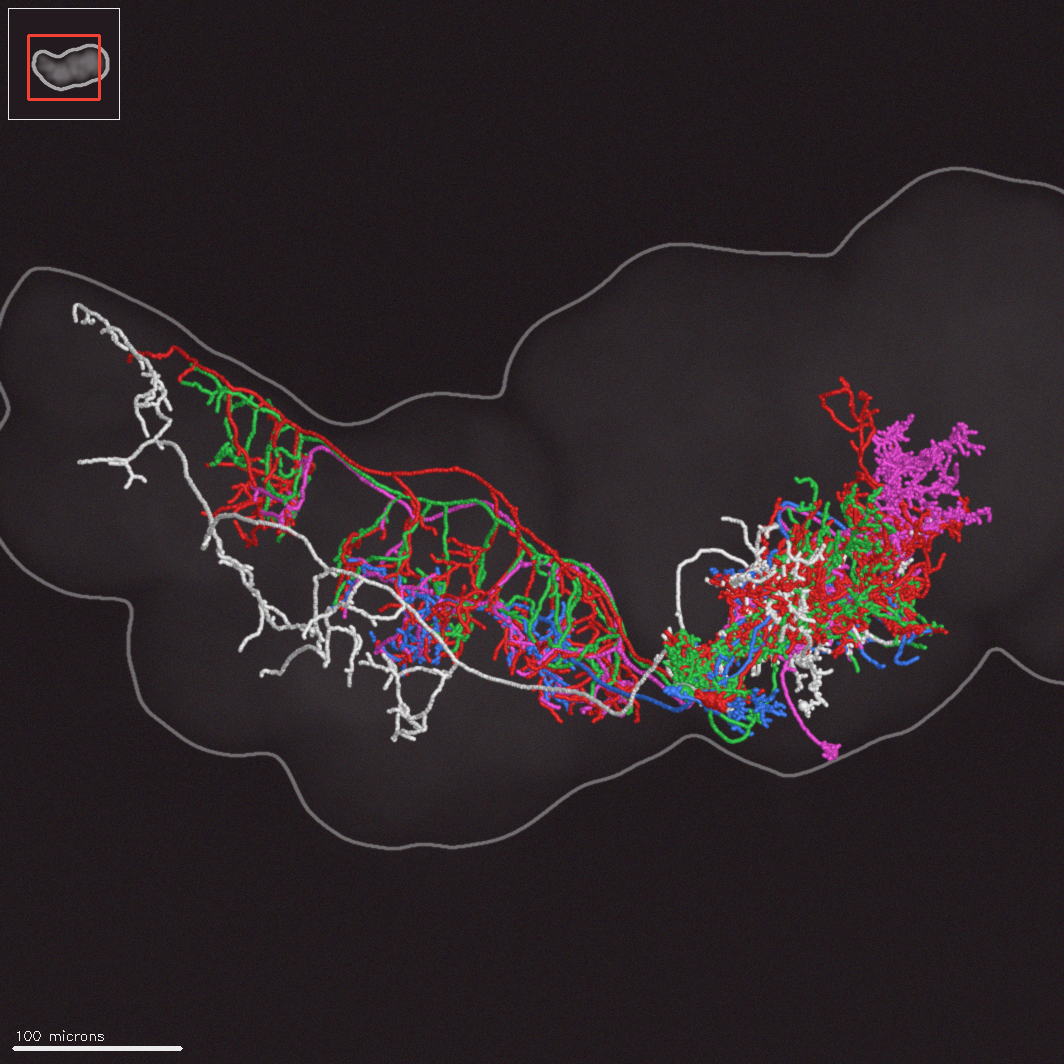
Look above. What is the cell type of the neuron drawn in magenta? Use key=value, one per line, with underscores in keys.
cell_type=DNg97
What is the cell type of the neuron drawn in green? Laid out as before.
cell_type=DNge050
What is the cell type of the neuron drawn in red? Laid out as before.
cell_type=DNg100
